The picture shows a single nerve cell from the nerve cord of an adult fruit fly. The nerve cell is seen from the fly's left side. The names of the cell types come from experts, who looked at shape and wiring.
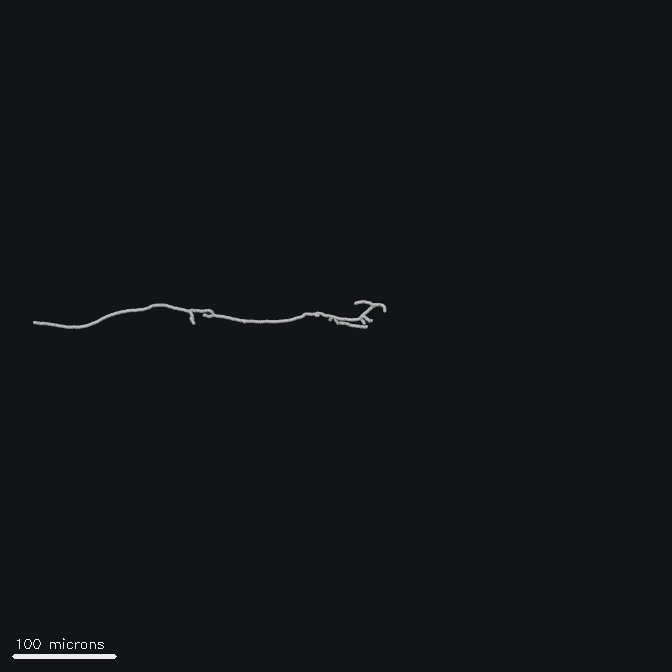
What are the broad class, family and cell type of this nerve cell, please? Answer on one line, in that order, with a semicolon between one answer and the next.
descending neuron; hemilineage PSp2; DNpe012_a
